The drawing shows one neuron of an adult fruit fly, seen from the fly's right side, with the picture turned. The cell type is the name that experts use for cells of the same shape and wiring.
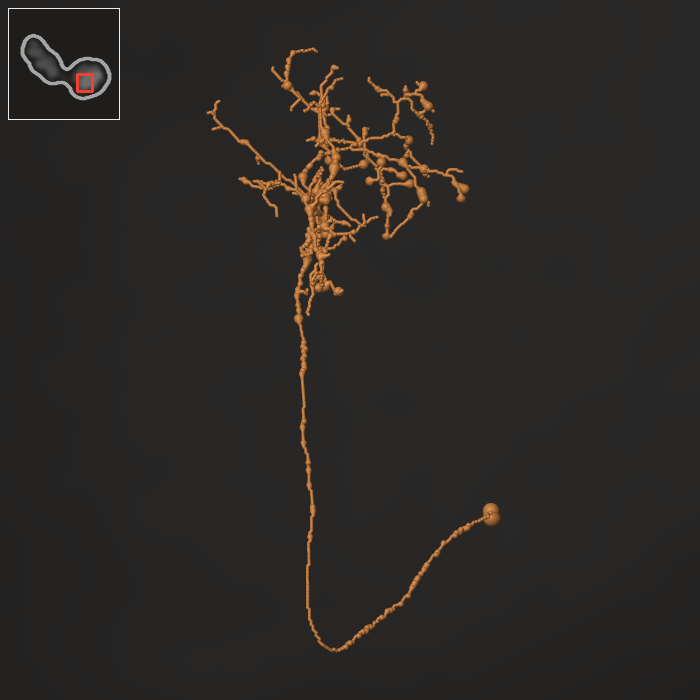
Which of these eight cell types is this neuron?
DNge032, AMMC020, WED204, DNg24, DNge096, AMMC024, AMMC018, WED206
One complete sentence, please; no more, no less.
The cell type AMMC018 includes this neuron.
